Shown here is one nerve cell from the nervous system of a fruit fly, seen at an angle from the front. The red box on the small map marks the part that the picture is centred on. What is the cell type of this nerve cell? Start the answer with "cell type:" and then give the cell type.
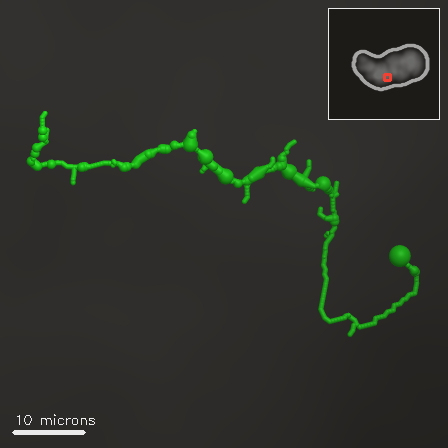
cell type: Dm3b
